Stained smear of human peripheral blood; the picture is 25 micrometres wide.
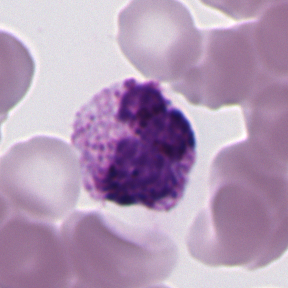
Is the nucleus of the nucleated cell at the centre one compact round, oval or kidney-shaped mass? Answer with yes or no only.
No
